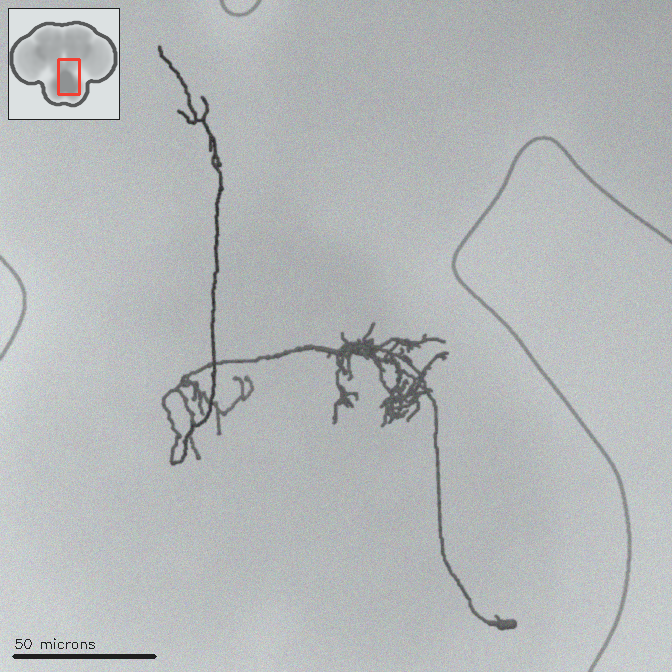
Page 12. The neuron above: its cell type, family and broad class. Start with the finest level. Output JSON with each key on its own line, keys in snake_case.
{
 "cell_type": "AN06A095",
 "family": "hemilineage 06A",
 "broad_class": "ascending neuron"
}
